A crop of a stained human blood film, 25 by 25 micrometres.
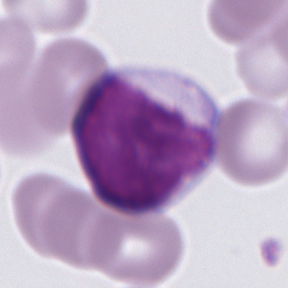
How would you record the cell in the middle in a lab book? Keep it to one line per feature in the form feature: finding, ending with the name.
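Outline: smooth and rounded, sides slightly flattened
Cell size: about 13 micrometres across
Nucleus size: about 12 micrometres across, about 70% of the cell's area
Nucleus position: off-centre, toward lower left
Nuclear edge: upper edge a fairly straight diagonal across the cell
Cytoplasm: pale, almost colourless crescent at upper right
Name: large granular lymphocyte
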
